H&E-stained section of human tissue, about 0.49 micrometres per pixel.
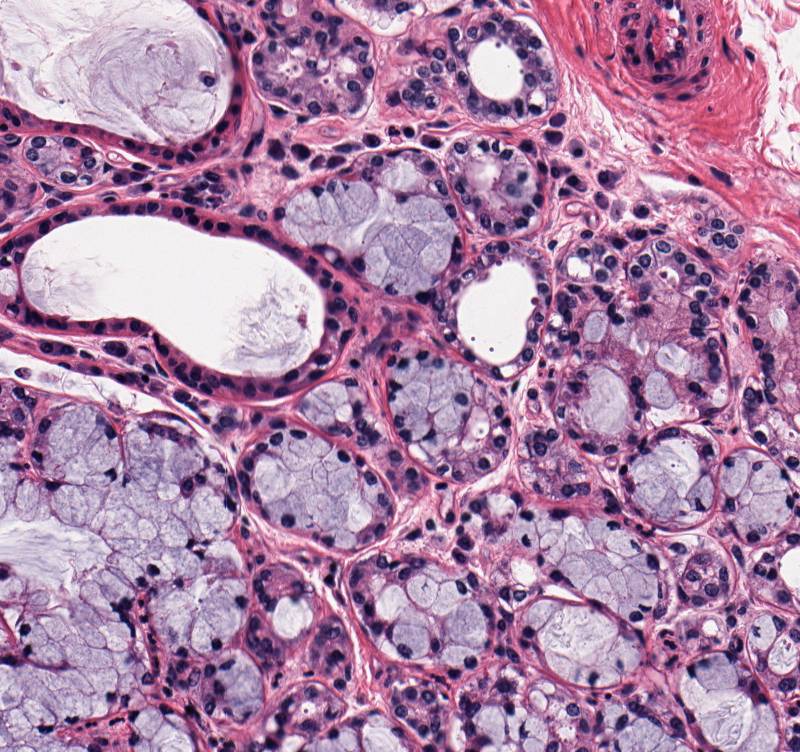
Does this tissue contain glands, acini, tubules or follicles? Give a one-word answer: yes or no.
Yes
